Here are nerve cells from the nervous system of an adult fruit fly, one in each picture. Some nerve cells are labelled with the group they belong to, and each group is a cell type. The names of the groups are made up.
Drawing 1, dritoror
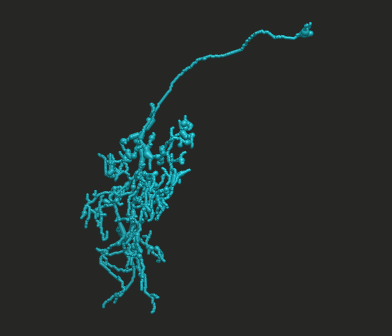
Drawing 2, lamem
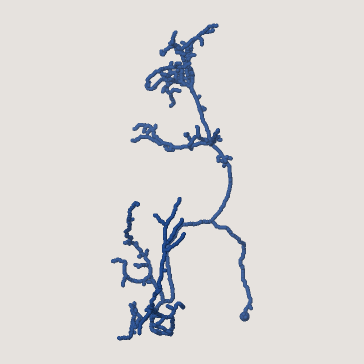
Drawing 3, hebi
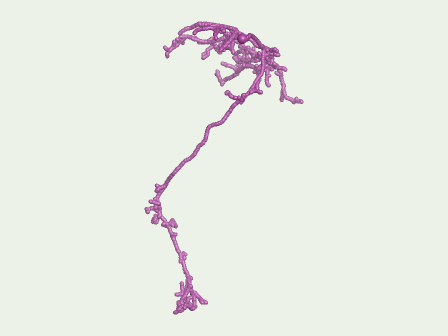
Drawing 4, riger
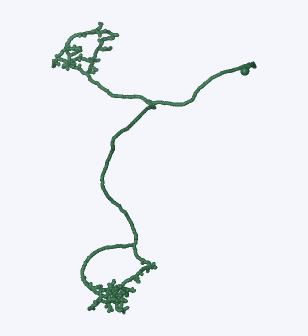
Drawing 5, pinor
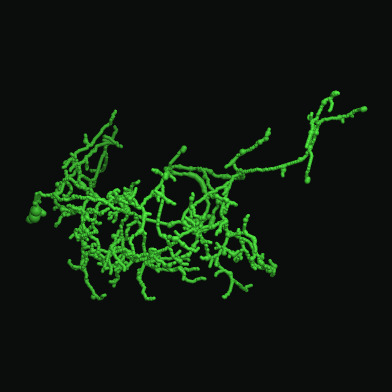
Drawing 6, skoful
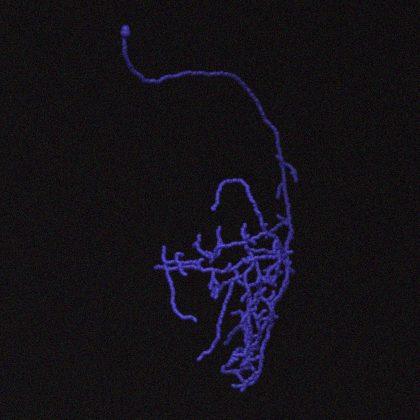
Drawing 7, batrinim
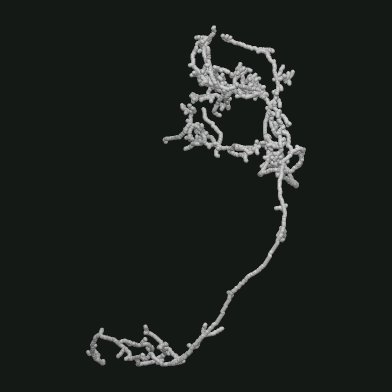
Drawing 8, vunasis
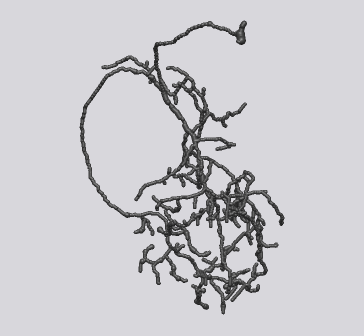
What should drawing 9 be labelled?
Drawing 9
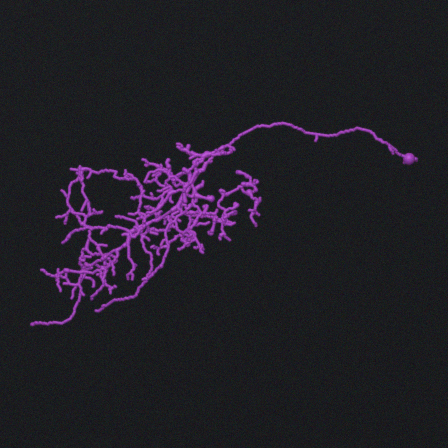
dritoror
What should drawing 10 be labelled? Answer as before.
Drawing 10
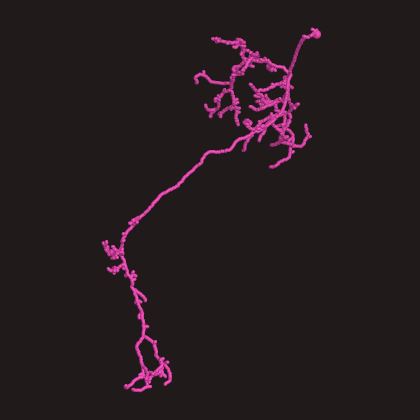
hebi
